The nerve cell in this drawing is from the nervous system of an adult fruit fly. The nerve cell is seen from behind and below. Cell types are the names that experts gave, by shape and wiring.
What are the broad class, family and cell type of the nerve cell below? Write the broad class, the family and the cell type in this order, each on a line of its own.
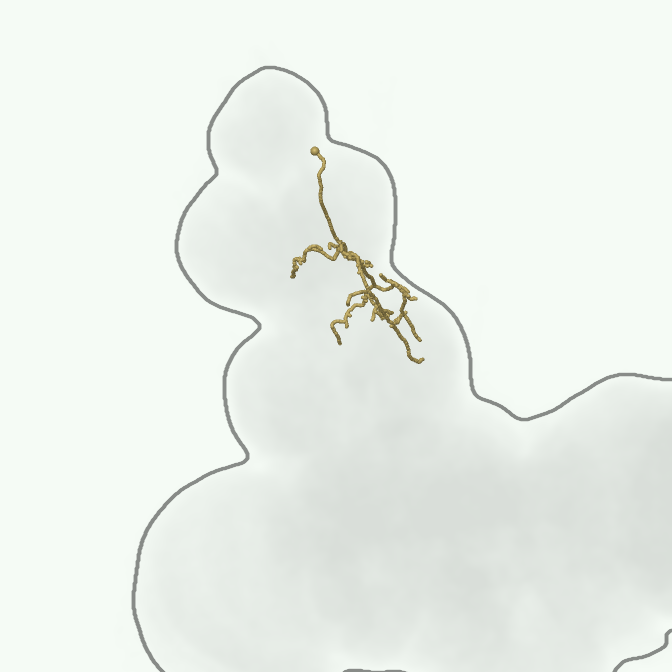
nerve-cord intrinsic neuron
hemilineage 03B
IN03B091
